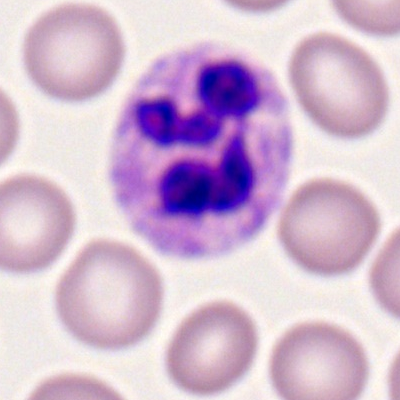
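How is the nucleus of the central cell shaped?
It is divided into several separate lobes, and its chromatin is dense and dark purple.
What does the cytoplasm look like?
It is plentiful and pale lilac, containing fine lilac granules.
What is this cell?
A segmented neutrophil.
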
